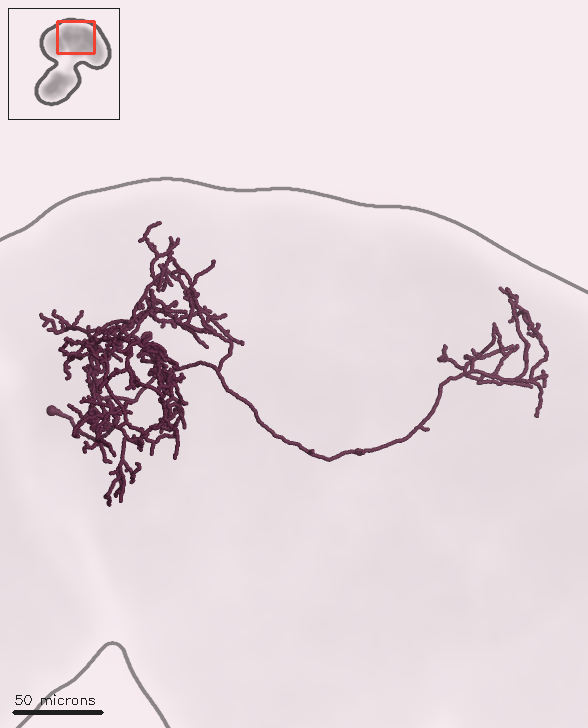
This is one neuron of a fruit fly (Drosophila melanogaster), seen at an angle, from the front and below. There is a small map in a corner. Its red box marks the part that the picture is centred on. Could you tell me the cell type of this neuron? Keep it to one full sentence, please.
The cell type to which this neuron belongs is AVLP724m.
